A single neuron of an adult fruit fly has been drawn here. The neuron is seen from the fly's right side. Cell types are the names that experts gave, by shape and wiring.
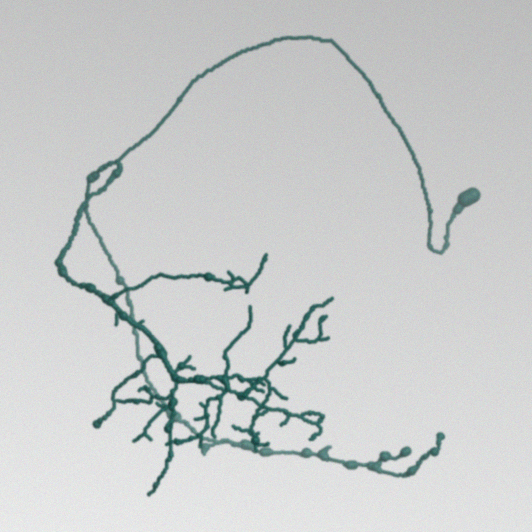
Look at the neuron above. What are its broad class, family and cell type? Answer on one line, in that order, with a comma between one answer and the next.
nerve-cord intrinsic neuron, hemilineage 08A, IN08A041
